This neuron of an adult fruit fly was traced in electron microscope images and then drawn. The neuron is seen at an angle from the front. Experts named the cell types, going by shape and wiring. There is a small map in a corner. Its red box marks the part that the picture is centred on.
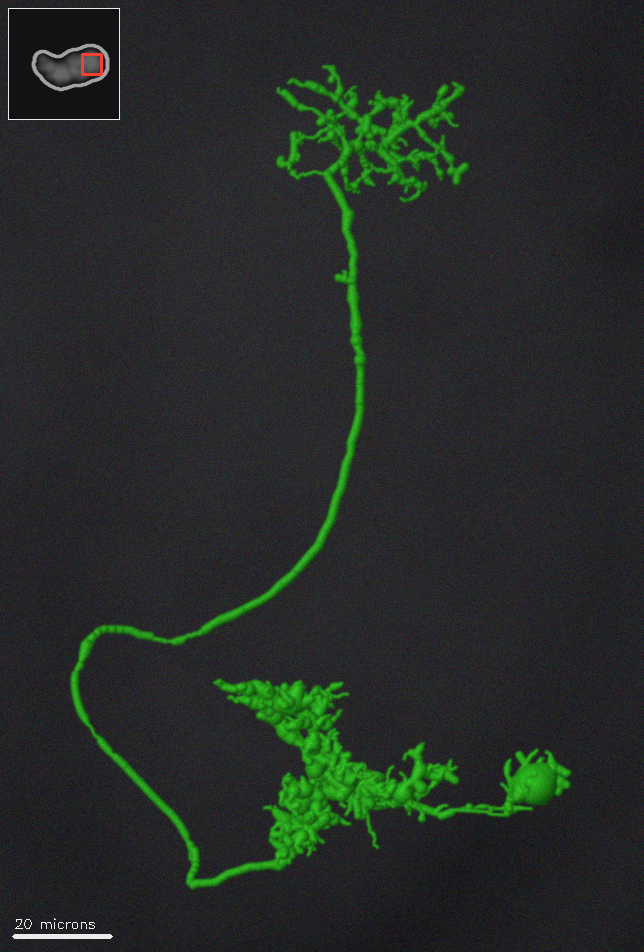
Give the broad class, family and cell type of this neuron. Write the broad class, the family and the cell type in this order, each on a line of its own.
central-brain intrinsic neuron
hemilineage ALl1_ventral
VP1d+VP4_l2PN2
